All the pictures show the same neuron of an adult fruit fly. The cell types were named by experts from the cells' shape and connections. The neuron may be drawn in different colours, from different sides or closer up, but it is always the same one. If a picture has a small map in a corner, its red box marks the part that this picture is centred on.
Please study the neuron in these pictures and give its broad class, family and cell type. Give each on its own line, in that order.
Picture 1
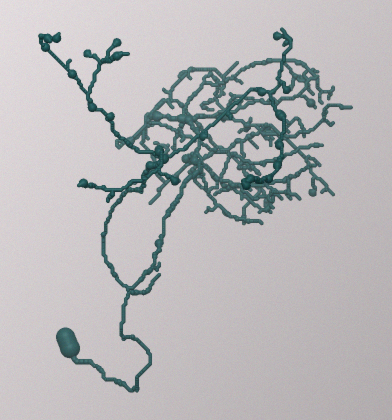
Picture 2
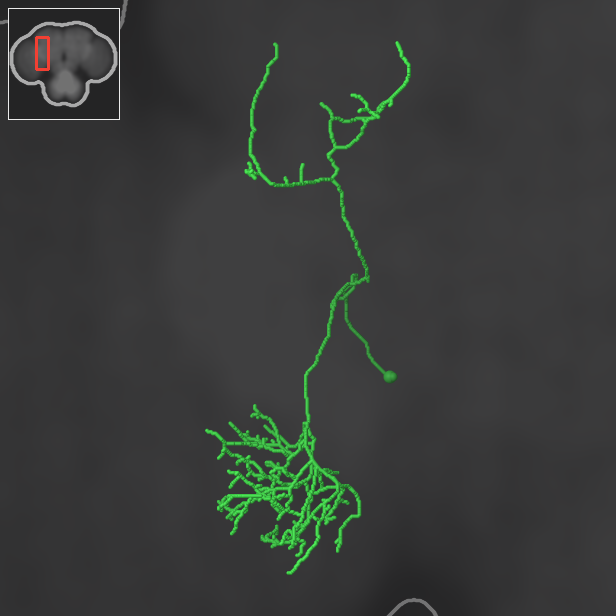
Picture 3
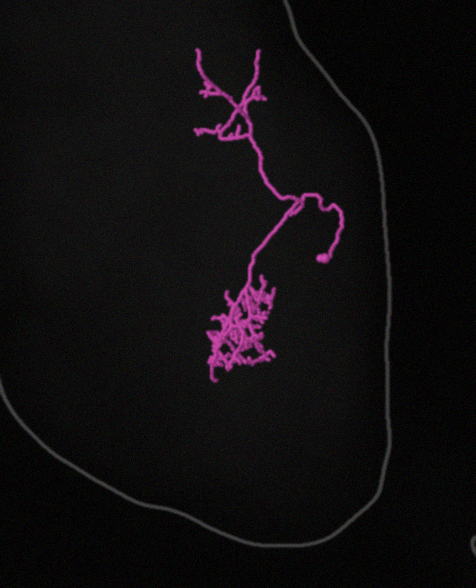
visual projection neuron
hemilineage VLPp&l1_lateral
LoVP11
